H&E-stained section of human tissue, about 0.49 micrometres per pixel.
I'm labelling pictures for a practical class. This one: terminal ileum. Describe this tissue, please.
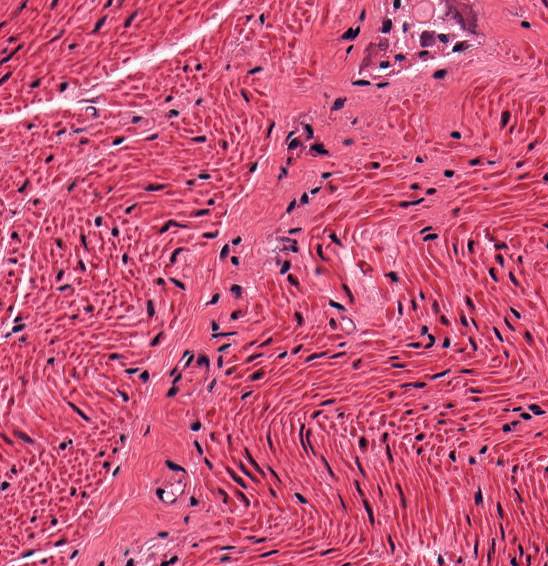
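For arrangement, interlacing smooth muscle bundles are cut in varied planes. For nuclei, those of lengthwise-cut cells are elongated, cigar-shaped and blunt-ended. For vessels, small ones lie within the septa, near bottom centre and at top right. No epithelium, glands or fat cells are present.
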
